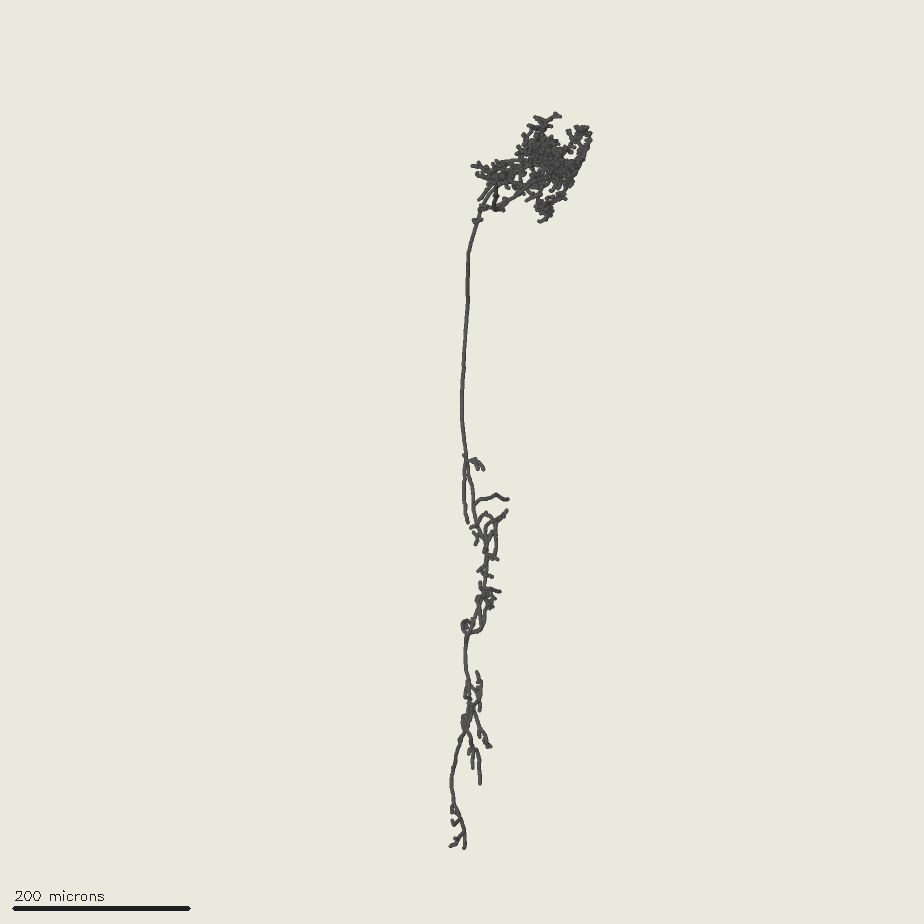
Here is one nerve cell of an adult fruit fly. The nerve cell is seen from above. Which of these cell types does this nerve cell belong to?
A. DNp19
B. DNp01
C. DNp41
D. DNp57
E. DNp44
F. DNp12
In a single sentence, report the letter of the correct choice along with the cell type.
With respect to cell type, the nerve cell is DNp12, option F.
